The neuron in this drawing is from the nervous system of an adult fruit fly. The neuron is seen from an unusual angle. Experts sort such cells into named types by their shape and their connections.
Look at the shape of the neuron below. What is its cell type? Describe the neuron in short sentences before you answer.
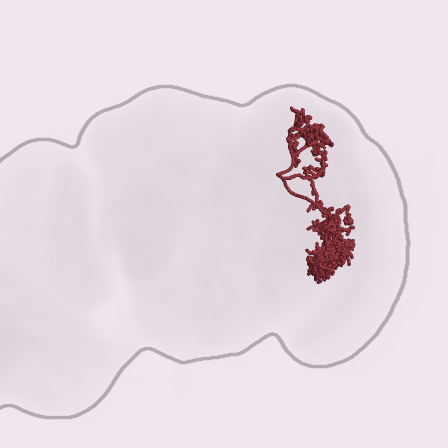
Its cell body lies on the right of the picture. As drawn here it is taller than it is wide. This is a central-brain intrinsic neuron. The cell type is AVLP443.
